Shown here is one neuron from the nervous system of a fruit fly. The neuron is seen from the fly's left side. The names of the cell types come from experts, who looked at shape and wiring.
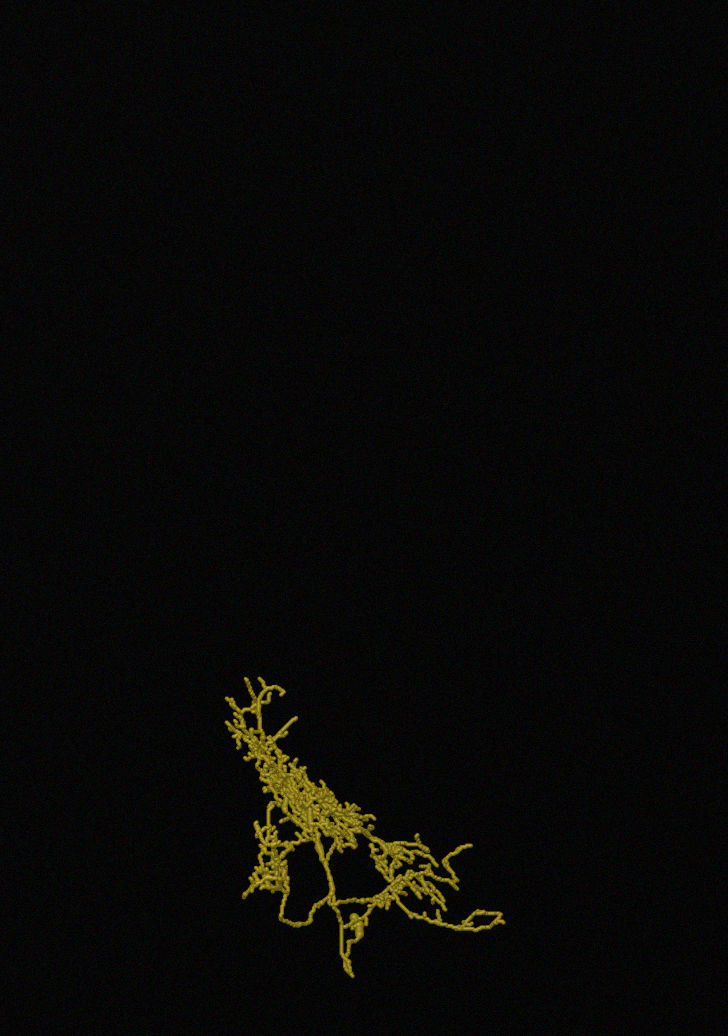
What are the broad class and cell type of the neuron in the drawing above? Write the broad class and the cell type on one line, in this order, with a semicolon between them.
central-brain intrinsic neuron; GNG538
